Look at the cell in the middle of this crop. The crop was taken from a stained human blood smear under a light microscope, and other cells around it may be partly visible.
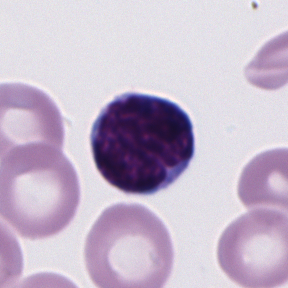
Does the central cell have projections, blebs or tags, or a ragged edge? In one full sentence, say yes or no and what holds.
No, the outline of this cell is smooth and free of projections.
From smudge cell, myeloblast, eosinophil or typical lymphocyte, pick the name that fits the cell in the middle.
typical lymphocyte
